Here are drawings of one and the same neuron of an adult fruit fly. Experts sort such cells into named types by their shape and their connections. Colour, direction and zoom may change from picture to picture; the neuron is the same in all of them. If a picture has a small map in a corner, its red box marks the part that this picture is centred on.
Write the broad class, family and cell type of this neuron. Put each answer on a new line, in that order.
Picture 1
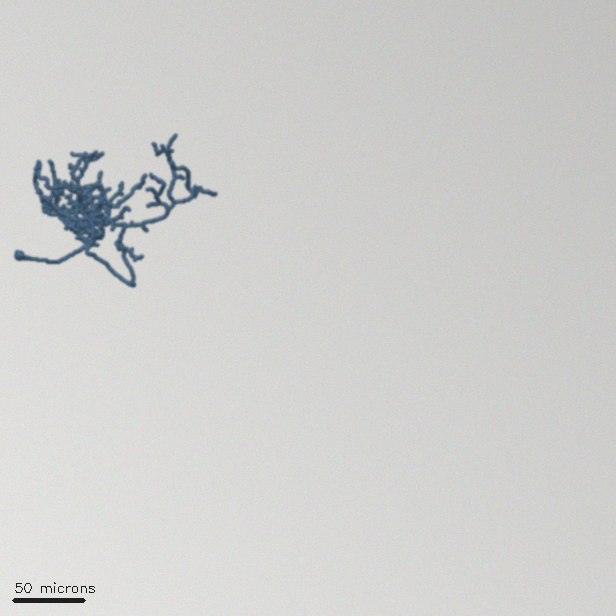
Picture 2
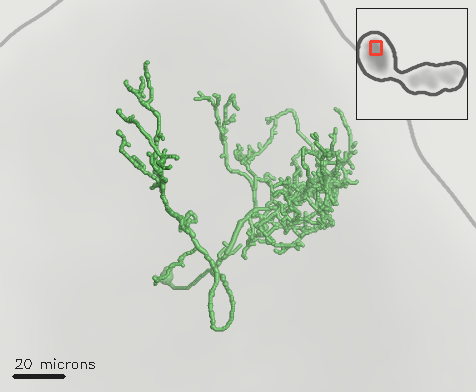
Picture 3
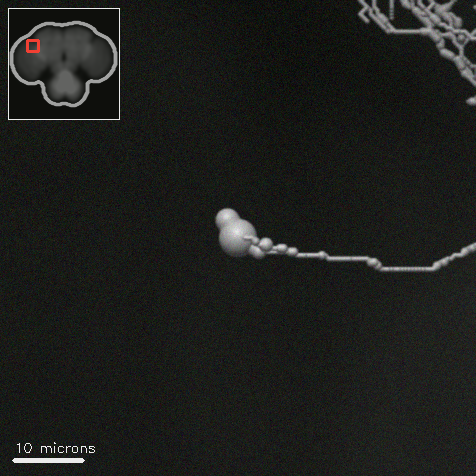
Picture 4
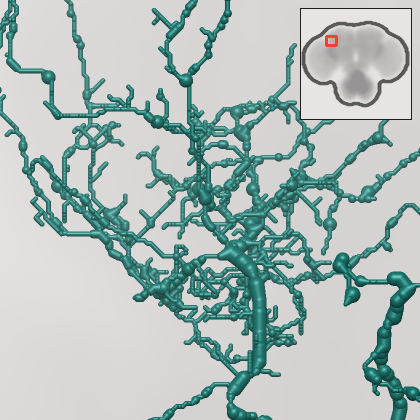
central-brain intrinsic neuron
hemilineage VLPl2_posterior
LHAV2b5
